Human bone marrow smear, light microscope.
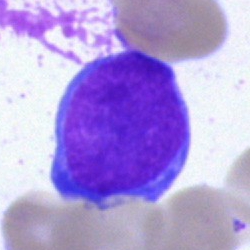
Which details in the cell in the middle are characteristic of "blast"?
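Taking this blast feature by feature, the cytoplasm forms only a thin rim around the nucleus.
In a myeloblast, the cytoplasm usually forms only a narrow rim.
That thin rim therefore goes with the name. The rim is widest at the lower left of the cell. Beyond that, I simply see chromatin that looks finely granular and evenly spread, and cytoplasm that stains deep blue.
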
